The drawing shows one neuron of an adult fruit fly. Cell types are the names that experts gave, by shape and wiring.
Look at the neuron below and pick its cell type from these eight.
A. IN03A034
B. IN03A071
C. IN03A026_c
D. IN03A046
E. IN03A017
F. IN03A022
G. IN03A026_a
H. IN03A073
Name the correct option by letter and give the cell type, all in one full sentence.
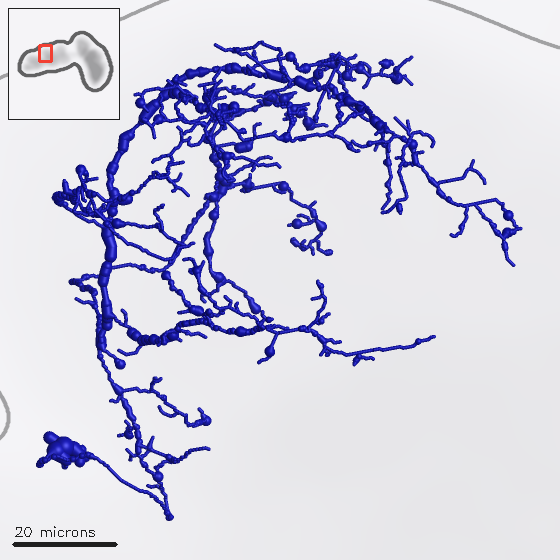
The cell type of the neuron is IN03A073, listed as option H.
